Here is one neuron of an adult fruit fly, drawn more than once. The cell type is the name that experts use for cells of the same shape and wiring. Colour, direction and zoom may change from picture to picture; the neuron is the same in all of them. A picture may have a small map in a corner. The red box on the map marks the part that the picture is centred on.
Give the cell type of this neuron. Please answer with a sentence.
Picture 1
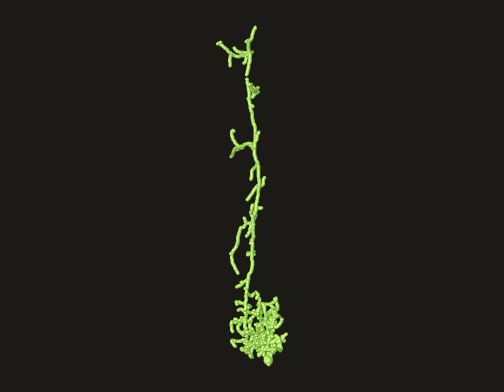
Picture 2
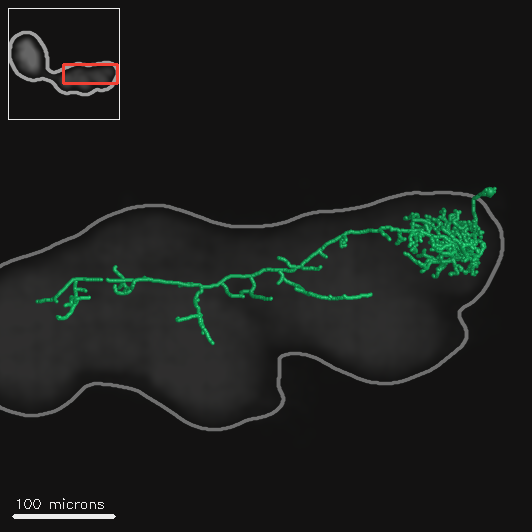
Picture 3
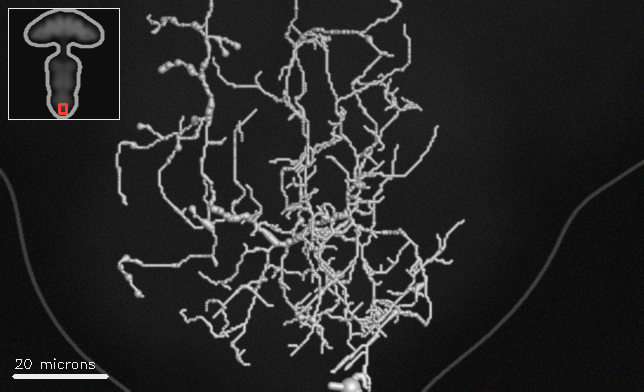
The cell type is INXXX241.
